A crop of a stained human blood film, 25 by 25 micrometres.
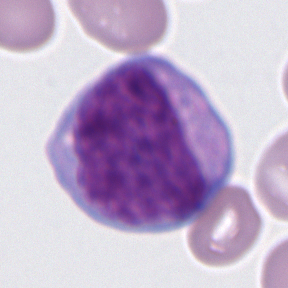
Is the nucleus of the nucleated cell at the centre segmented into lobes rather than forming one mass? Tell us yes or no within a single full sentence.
No, it is a single compact round, oval or kidney-shaped nucleus that this cell has.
